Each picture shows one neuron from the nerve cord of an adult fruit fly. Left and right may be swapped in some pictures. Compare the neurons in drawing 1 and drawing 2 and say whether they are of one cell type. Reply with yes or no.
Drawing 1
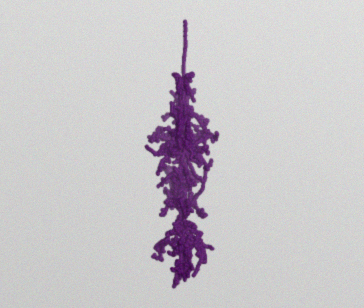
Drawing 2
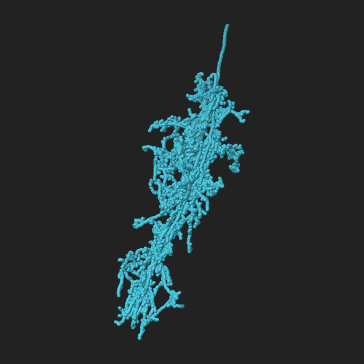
yes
